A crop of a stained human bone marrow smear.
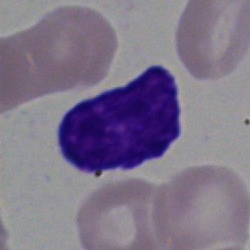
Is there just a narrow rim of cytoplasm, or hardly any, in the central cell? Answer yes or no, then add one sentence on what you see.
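Yes. The dark nucleus fills almost the whole cell, with hardly any cytoplasm visible around it.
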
